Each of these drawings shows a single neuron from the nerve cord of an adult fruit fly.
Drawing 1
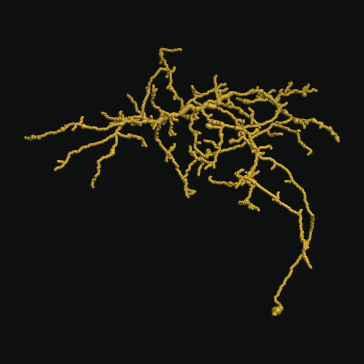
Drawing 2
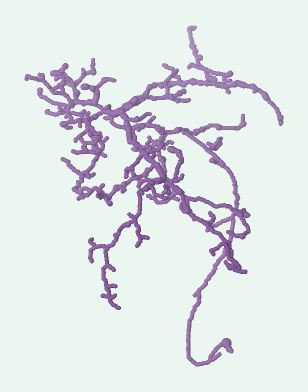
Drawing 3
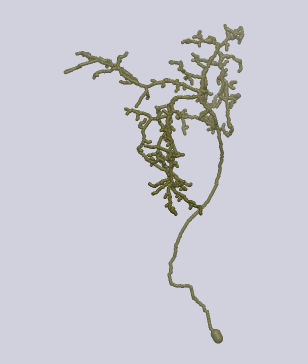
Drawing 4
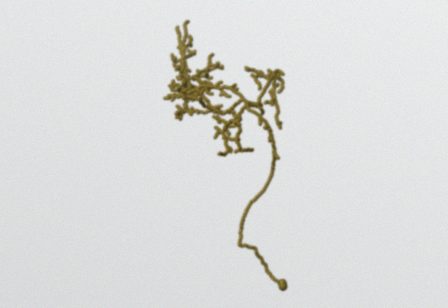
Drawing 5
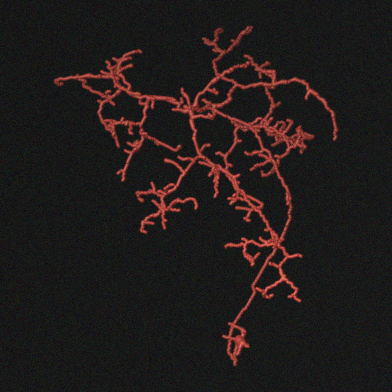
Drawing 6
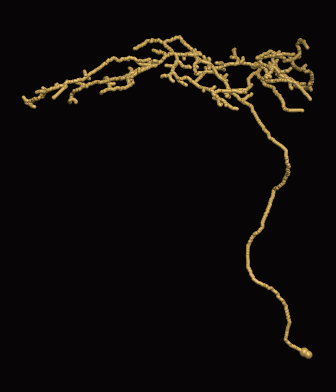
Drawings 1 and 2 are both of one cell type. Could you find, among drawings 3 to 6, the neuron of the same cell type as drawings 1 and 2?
6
